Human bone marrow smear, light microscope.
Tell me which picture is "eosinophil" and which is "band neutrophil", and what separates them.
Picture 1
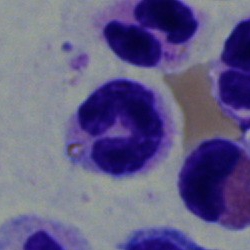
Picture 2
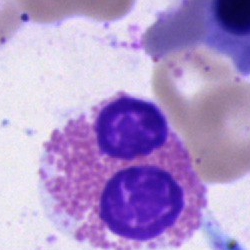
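Picture 1 is the band neutrophil, and picture 2 is the eosinophil. Outline: the cell in picture 1 is round and smooth. Chromatin: dense and dark purple in picture 1; dark purple and coarsely clumped, with a few paler streaks, in picture 2. Cytoplasm: picture 1 has a pale lilac rim, widest on the left, with a small refractile dot at the left edge; picture 2 is packed with coarse, round, pinkish granules of fairly uniform size.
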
